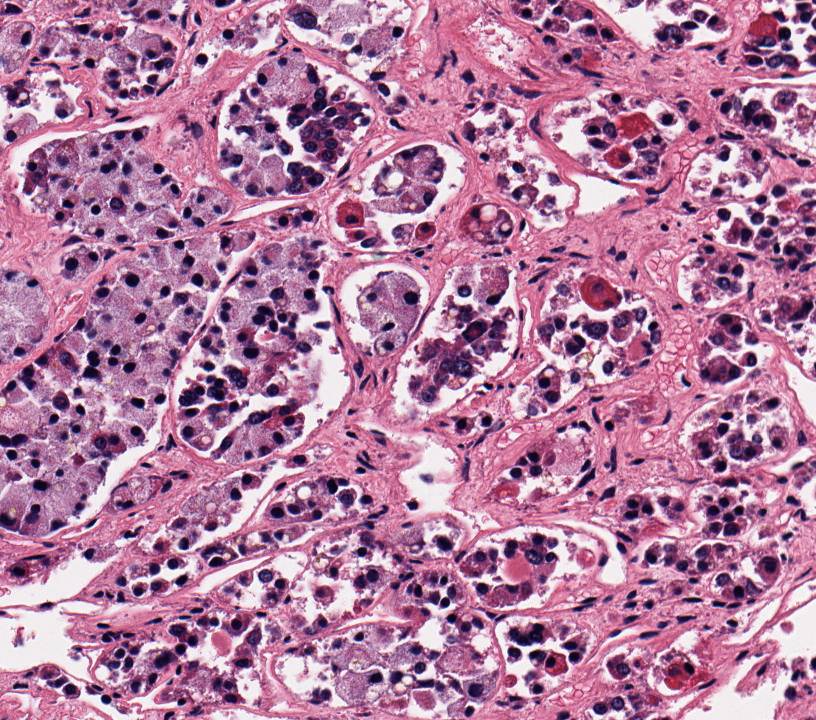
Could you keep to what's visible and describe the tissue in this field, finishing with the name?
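Cells lie in nests separated by septa of pink collagen containing scattered spindle-shaped nuclei. Most cells in the nests have granular purple-grey cytoplasm. The largest and most solid cell sheet lies at the left edge of the field. Empty clefts separate many nests from the surrounding stroma, consistent with shrinkage artefact. The tissue is pituitary.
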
